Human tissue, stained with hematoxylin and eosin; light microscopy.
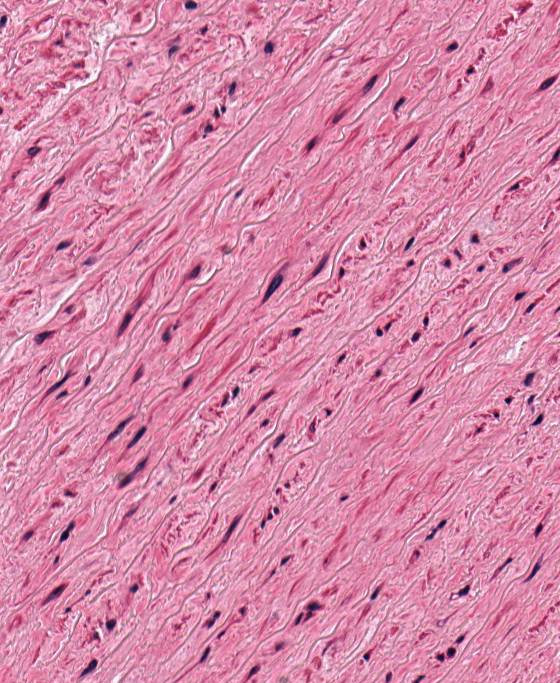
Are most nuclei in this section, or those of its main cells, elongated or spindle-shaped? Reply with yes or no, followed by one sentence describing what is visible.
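Yes. The nuclei are dark, elongated and spindle-shaped, with their long axes lying along the fibres.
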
